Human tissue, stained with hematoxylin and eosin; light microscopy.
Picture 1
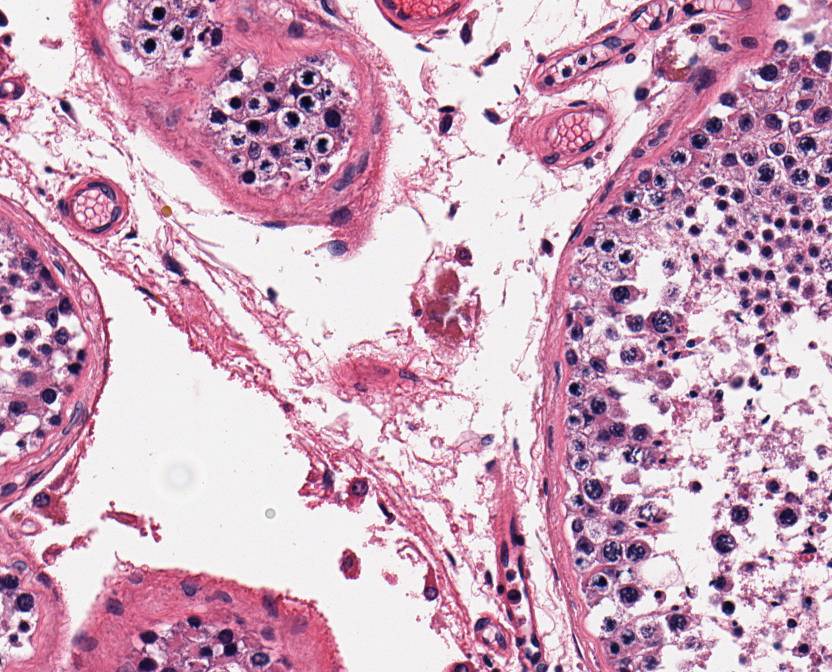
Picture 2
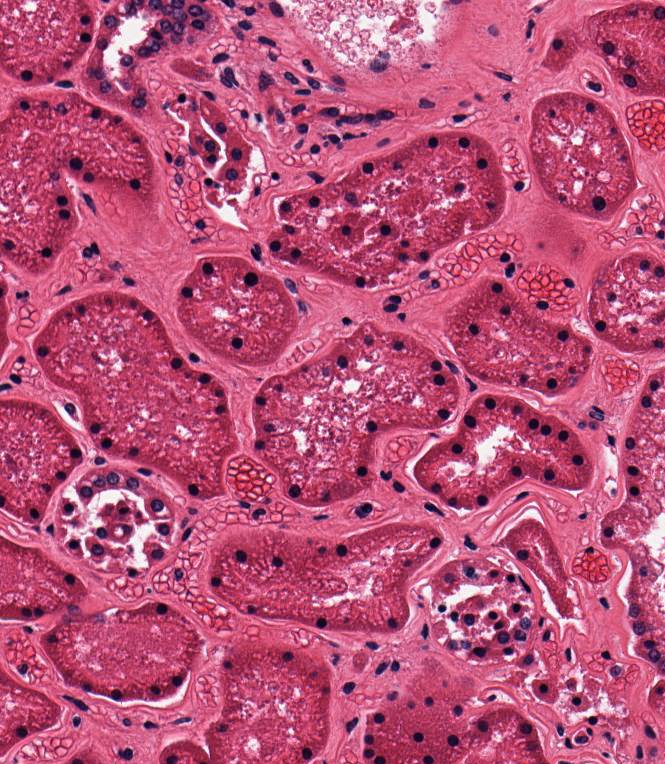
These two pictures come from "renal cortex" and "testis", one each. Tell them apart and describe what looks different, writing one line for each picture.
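Picture 1 – testis. The tubules are lined by a stratified epithelium of rounded cells many layers thick.
Picture 2 – renal cortex. The larger tubules are lined by a single layer of tall cuboidal cells with abundant granular eosinophilic cytoplasm.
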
